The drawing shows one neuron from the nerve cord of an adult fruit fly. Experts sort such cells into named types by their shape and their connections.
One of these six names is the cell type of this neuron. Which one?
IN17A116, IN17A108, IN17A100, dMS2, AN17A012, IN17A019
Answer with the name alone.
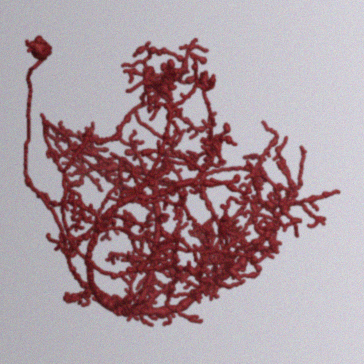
IN17A019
